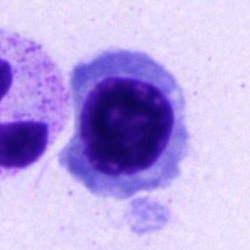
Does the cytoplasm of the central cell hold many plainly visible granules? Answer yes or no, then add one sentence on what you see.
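No. The cytoplasm shows no visible granules.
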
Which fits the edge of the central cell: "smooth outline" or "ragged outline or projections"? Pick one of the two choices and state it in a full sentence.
This cell's outline is not smooth but rough.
